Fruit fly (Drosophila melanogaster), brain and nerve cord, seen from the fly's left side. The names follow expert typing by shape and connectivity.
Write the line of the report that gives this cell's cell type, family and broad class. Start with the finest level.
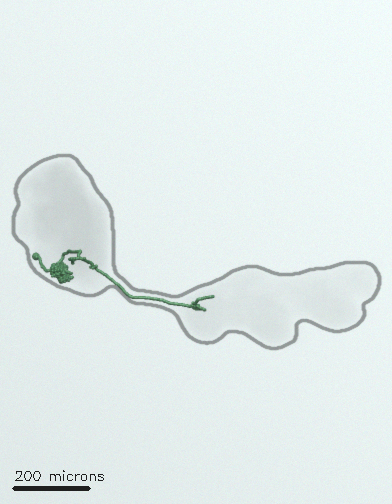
DNge096; hemilineage MD3; descending neuron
